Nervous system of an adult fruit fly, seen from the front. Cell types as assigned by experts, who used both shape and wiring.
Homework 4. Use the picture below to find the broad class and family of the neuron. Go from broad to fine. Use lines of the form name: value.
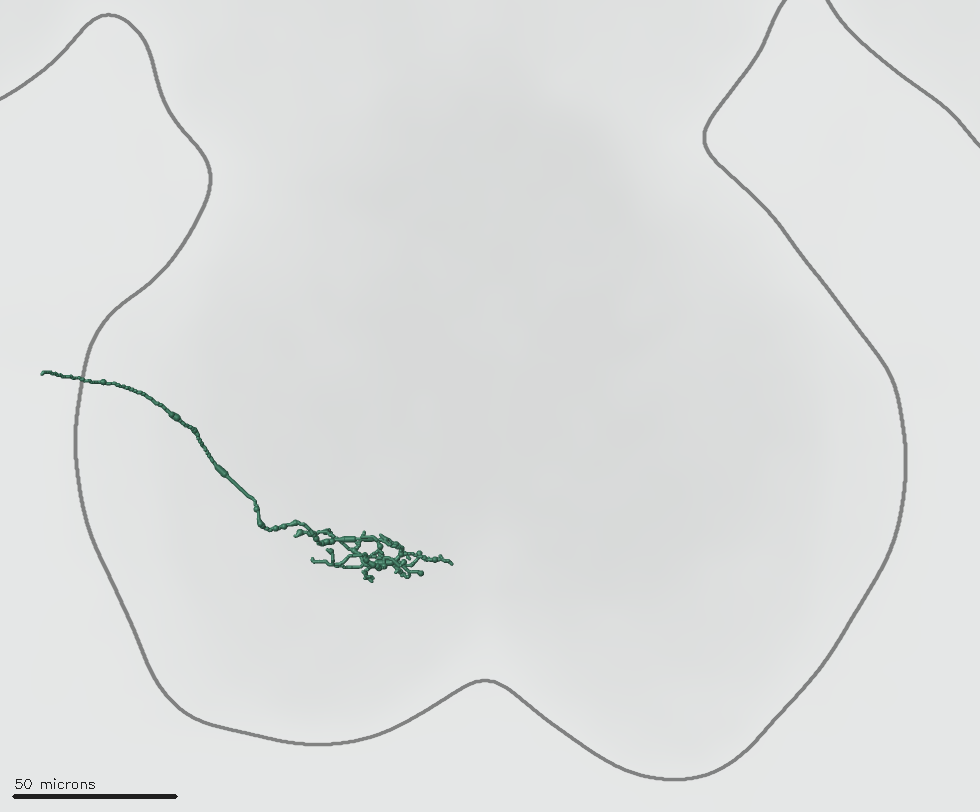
broad class: sensory neuron entering the nerve cord
family: class mechanosensory tactile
